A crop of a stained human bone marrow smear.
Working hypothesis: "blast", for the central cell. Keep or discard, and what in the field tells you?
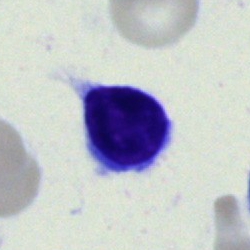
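No, blast doesn't fit here; this one's a lymphocyte. What settles it is the chromatin, which is dense and stains a very dark purple.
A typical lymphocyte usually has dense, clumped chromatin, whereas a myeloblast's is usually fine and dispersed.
No granules show in the cytoplasm. The cell is teardrop-shaped, narrowing toward the upper left, where a faint, wispy pale tail trails off. It stands on its own, with red cells lying apart and clear space around it.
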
